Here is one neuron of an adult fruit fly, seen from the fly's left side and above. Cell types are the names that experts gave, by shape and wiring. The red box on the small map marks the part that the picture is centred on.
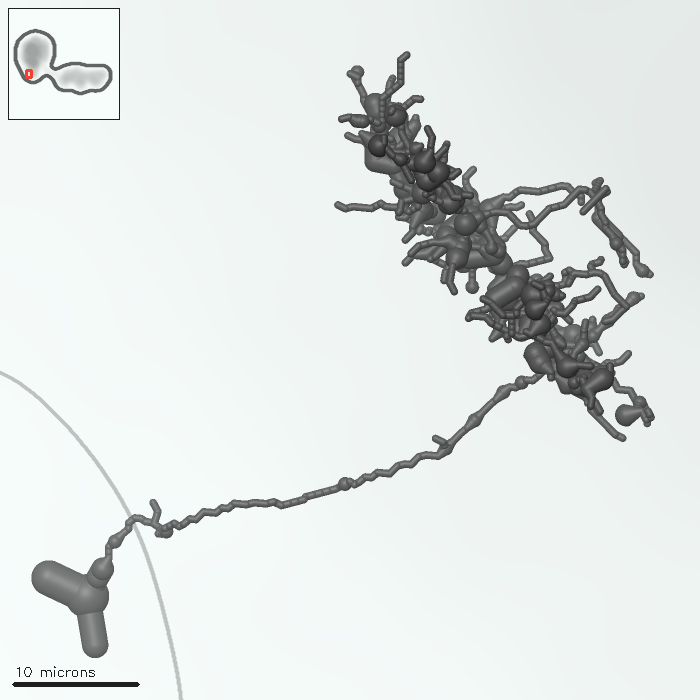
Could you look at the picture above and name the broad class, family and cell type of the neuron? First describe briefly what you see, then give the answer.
Its cell body lies at the lower left of the picture. From left to right in the picture it spans about 50 microns. Dozens of branch ends can be seen. This is an optic-lobe intrinsic neuron. Its family is Dm. The cell type is Dm12.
